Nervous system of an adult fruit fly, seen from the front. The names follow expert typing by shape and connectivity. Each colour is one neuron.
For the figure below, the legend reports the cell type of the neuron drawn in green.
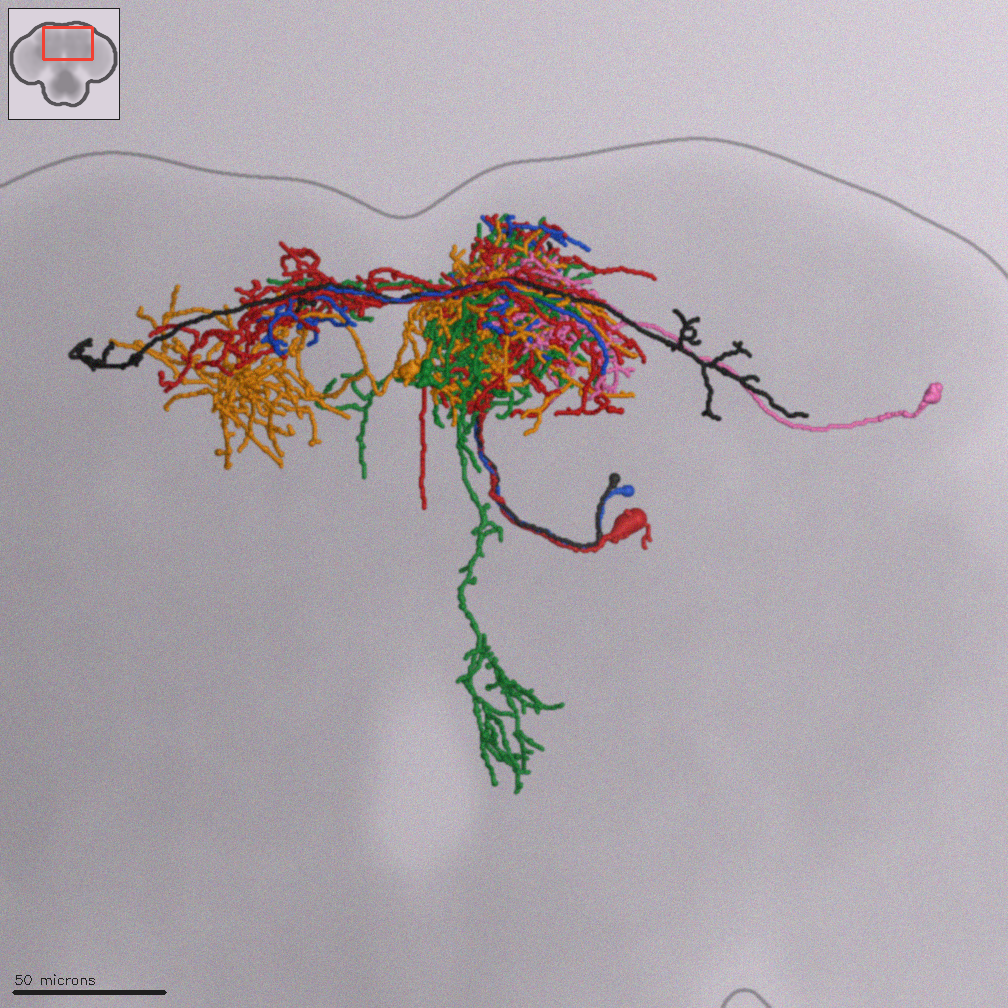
SMP079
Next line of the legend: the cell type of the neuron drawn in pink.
SMP004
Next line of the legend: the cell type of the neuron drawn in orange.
SMP089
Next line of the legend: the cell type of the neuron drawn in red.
SMP589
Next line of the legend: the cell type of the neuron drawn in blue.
SMP591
